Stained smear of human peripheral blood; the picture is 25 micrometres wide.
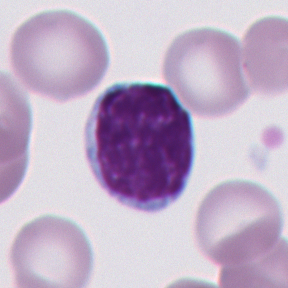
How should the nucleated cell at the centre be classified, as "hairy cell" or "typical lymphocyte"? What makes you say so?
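This is a typical lymphocyte, not a hairy cell. What decides it is the thin rim of cytoplasm left around a nucleus that fills most of the cell.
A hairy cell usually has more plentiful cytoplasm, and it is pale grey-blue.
The nucleus, about 10 micrometres across, is round to oval without lobes or a deep indentation. The chromatin is dense and dark purple, clumped, with paler streaks between the clumps.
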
